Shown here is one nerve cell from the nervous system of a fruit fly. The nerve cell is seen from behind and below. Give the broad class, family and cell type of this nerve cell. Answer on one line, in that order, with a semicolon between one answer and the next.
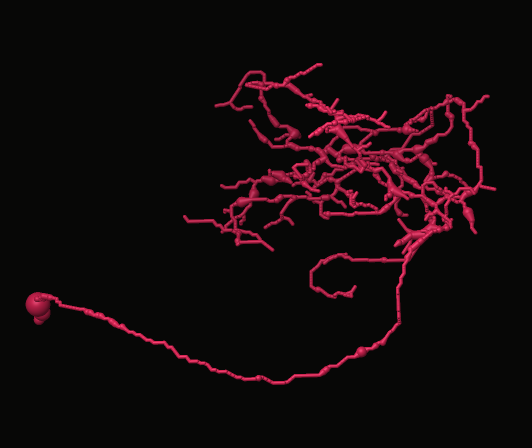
central-brain intrinsic neuron; hemilineage TRdm; GNG388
